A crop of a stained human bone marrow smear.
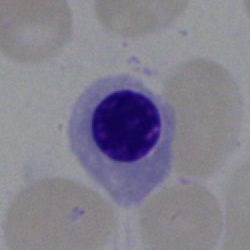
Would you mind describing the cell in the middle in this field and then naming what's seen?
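What strikes me first is the teardrop outline, with the cell narrowing toward the bottom into a rounded point. The nucleus is up in the upper part, leaving more cytoplasm below it than above. Its chromatin looks dense and dark purple, with coarse clumping. The cytoplasm has a pale greyish-blue tone. I'd name it an erythroblast.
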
